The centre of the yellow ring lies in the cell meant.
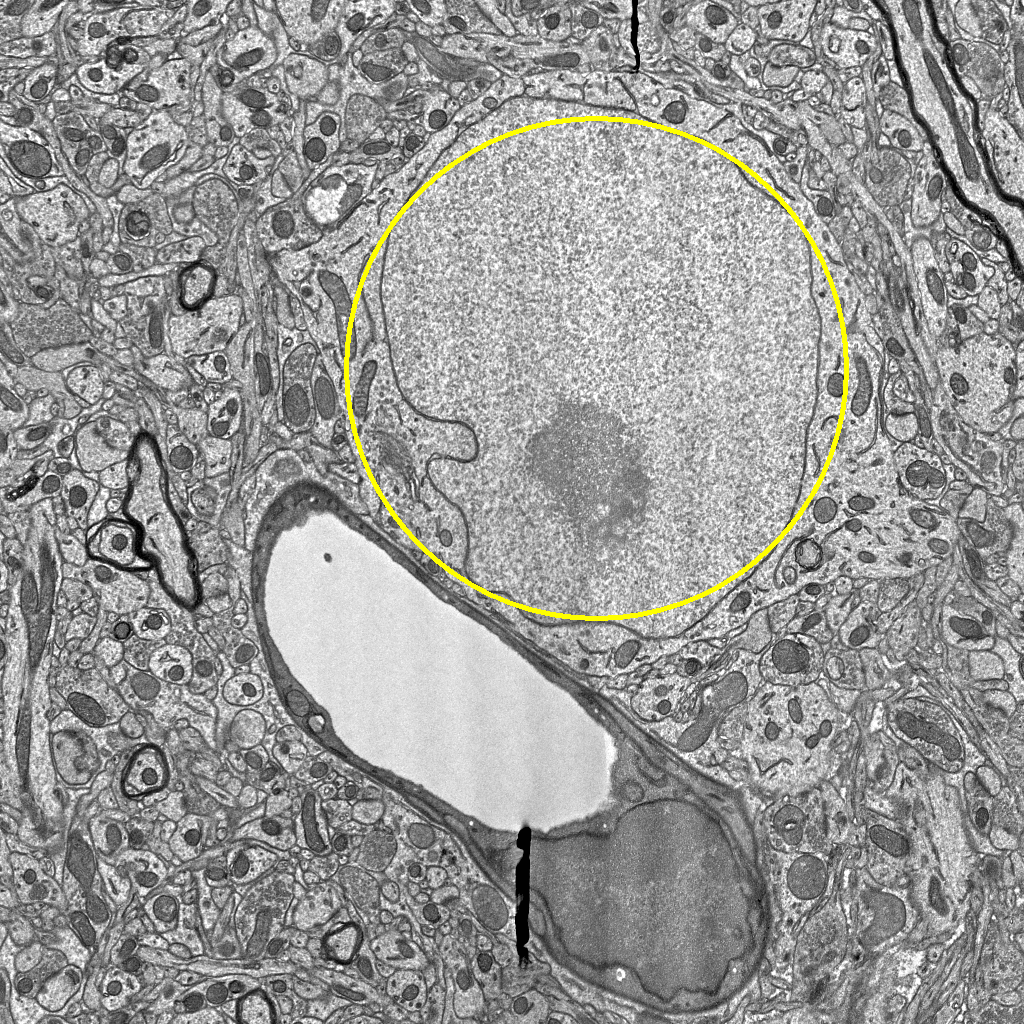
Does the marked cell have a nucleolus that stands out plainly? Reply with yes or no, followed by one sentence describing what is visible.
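Yes. A single darker, irregular granular nucleolus lies below the centre of the nucleus.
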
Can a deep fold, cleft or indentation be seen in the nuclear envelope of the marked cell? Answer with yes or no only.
Yes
